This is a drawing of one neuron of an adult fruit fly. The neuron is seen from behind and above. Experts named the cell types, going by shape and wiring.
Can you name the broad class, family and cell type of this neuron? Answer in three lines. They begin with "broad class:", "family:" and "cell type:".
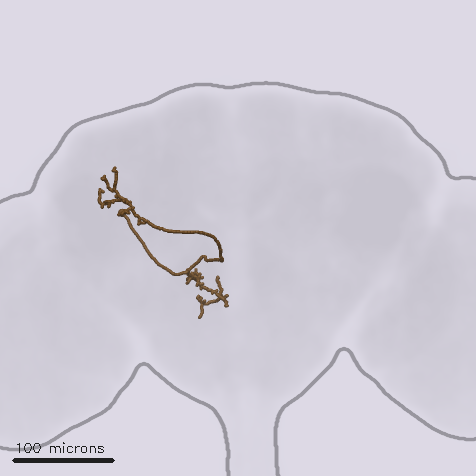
broad class: central-brain intrinsic neuron
family: hemilineage VESa2
cell type: AVLP463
